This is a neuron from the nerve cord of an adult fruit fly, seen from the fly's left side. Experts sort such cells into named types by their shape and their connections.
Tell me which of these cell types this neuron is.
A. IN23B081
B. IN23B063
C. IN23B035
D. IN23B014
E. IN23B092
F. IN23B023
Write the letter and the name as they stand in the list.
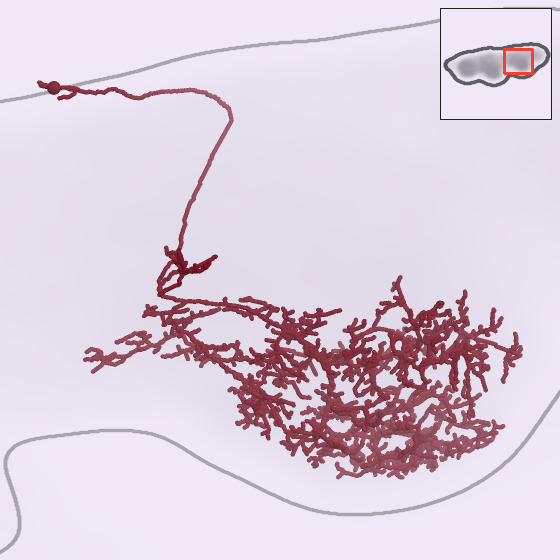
D. IN23B014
